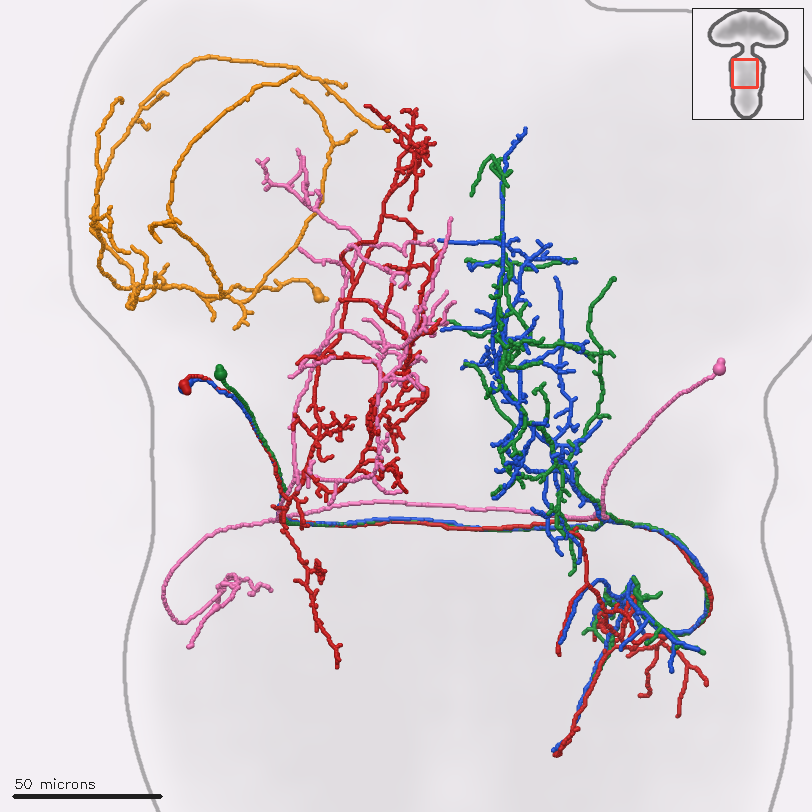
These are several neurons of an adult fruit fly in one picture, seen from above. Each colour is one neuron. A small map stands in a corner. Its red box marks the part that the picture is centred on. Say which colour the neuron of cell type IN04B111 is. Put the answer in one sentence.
The colour is orange.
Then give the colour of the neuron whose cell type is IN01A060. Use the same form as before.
The colour is blue.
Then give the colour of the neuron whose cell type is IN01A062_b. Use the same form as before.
The colour is pink.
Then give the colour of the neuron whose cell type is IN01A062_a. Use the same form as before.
The colour is green.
